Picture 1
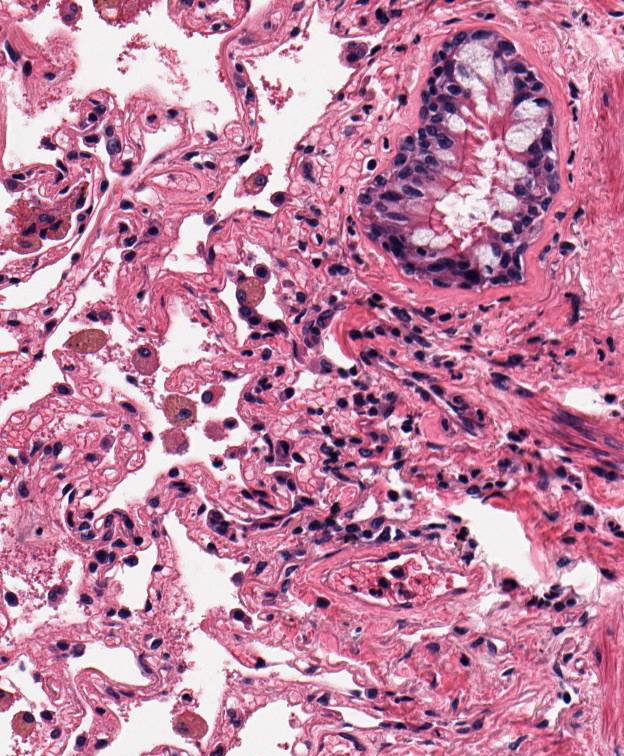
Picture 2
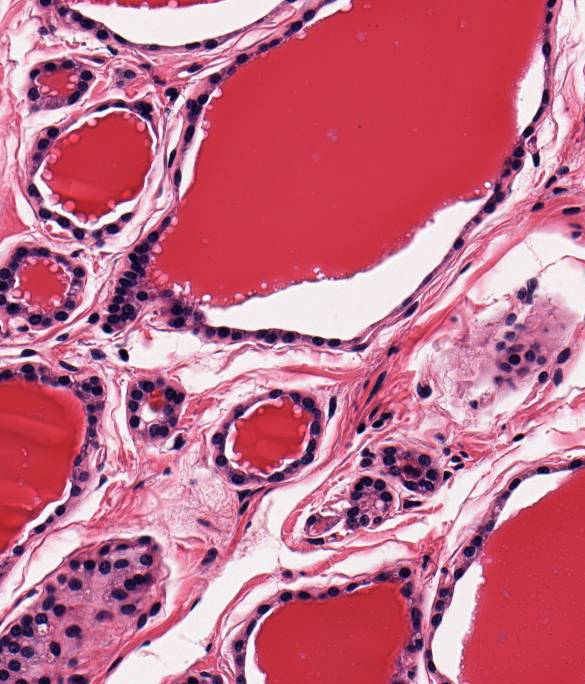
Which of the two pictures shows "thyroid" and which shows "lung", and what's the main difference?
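Picture 1: lung. Picture 2: thyroid. Lung: left half a lacework of thin septa around open empty spaces; right half denser, more cellular. Rounded macrophages with golden-brown granular cytoplasm lie free in the left-side spaces. An epithelial unit is ringed by a collar of pink collagenous tissue. Centre: a crowd of cells with small, round, dark nuclei, consistent with lymphocytes. Thyroid: closed round to oval follicles of widely varying size, largest at top centre and along right and lower edges. Lumens filled with homogeneous, deeply eosinophilic red-pink colloid. Lining: single layer of flattened to low cuboidal cells, small dark nuclei. Small follicles at upper left: small clear round vacuoles along the colloid rim next to the epithelium.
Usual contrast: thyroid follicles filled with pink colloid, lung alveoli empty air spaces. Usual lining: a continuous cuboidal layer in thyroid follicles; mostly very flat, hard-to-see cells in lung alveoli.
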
